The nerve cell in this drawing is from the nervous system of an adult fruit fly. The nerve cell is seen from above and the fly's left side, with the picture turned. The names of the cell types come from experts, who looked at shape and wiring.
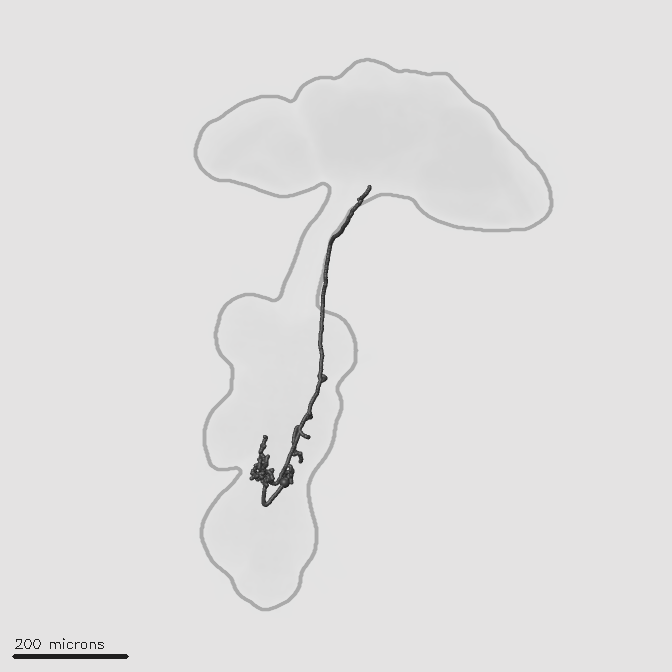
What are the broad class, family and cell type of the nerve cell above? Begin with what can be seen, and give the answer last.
It reaches both the brain and the nerve cord, passing through the neck. The cell body is at the bottom of the picture. By the scale bar it is about 550 microns tall in this view. This is an ascending neuron. Its family is hemilineage 19B. Its cell type is AN19B098.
